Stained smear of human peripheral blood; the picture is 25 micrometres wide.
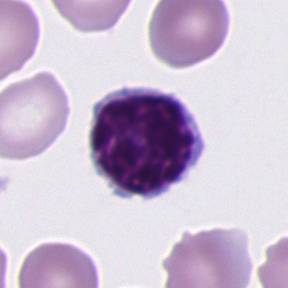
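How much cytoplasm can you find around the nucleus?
Only a thin rim, stained pale blue. The nucleus is round in outline and about 9 micrometres across, filling about 80% of a cell that is about 10 micrometres across.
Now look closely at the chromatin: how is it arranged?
It is dense and coarsely clumped, and the nucleus stains a dark purple throughout.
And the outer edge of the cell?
Slightly ragged rather than smooth.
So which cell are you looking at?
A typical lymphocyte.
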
